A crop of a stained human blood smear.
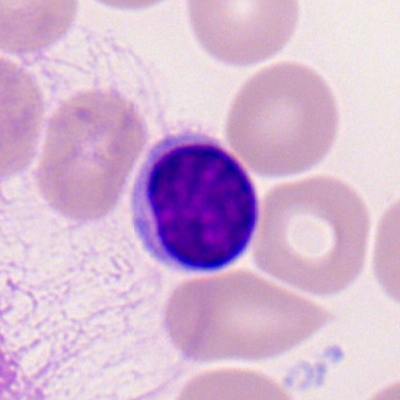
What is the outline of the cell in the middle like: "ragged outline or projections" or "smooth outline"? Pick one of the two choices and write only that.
Smooth outline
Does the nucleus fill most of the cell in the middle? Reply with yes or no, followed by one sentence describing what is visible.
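Yes. The cytoplasm is a scant pale blue rim, widest as a crescent on the left side.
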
